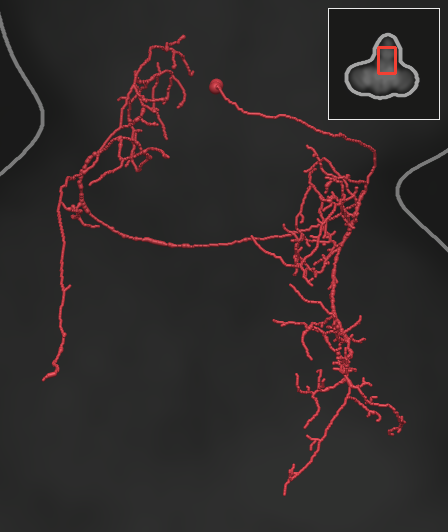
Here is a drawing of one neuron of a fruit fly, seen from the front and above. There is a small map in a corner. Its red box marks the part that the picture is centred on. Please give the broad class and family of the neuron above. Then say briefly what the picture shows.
This is a nerve-cord intrinsic neuron. Its family is hemilineage 19B. The cell body can be seen at the top of the picture. Dozens of branch ends can be seen.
